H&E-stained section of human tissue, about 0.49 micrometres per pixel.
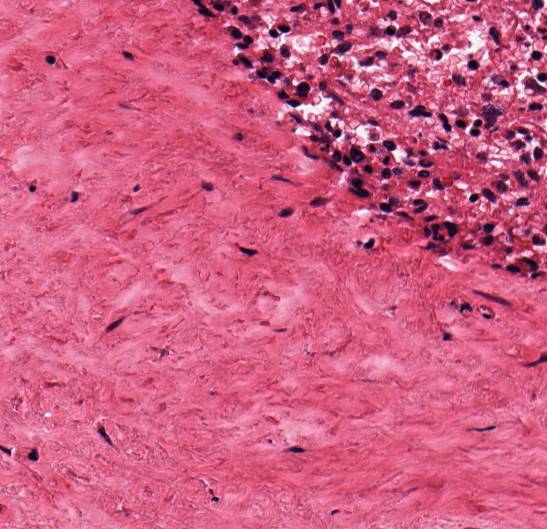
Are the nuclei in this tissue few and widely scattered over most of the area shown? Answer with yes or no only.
Yes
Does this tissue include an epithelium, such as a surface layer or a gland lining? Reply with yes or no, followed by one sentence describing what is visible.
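No. No epithelium is present anywhere in the field.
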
